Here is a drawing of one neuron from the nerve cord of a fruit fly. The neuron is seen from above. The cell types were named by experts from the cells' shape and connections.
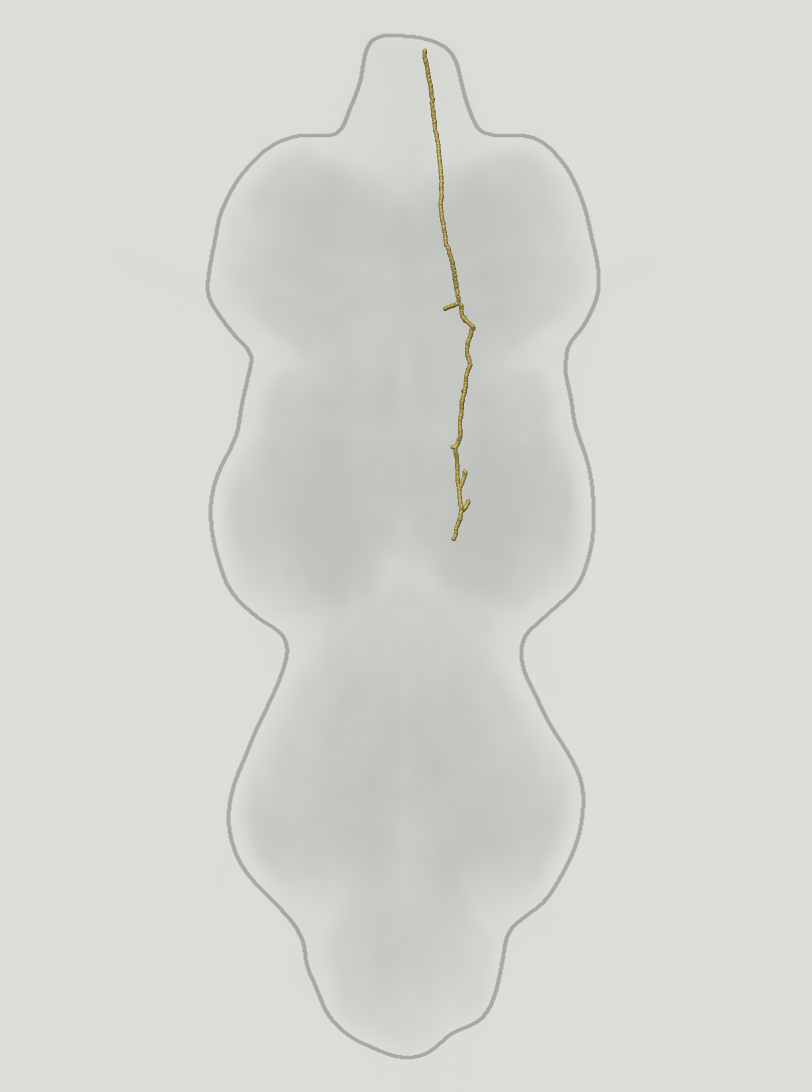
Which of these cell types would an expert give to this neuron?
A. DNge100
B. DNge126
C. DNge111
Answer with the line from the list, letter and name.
B. DNge126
